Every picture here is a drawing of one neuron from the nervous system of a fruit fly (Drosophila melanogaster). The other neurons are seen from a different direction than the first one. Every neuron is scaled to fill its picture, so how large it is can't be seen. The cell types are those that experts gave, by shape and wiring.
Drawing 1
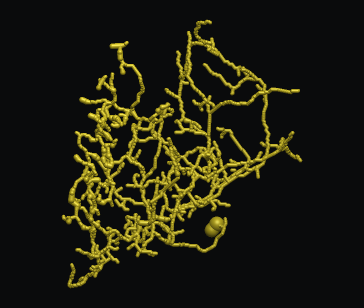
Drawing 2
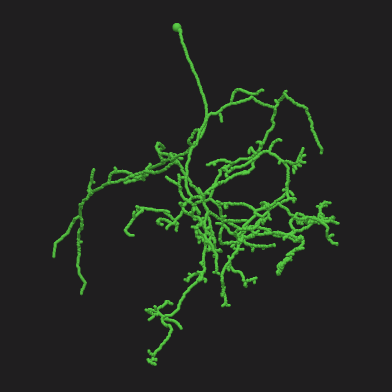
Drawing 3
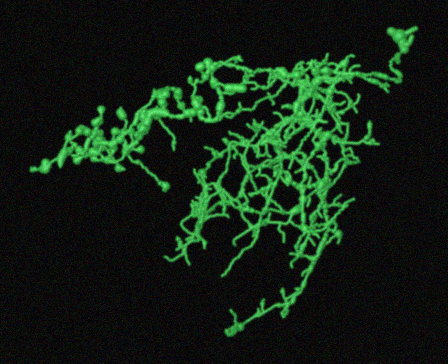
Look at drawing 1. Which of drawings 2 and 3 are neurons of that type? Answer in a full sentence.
Drawing 3 is of the same cell type.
